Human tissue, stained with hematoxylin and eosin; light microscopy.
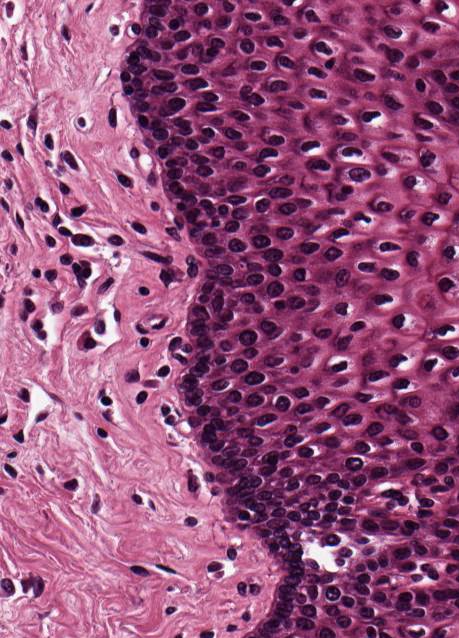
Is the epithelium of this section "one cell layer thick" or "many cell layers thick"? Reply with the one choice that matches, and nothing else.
Many cell layers thick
